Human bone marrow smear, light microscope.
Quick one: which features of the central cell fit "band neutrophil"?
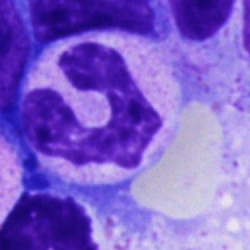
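This is a band neutrophil, so let me check the nucleus first. It is a thick curved band, bent around a pale central patch of cytoplasm.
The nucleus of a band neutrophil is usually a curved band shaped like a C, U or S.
The band here fits that. Next, the chromatin: dark purple and coarsely clumped.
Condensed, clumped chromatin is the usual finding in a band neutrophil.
So that goes with it as well. Beyond that, I simply see a roundish, smooth outline and fine, faint pinkish granules in the cytoplasm.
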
